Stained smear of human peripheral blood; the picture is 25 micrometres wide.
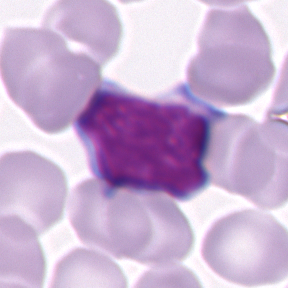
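Typical lymphocyte in a stained blood smear; notice first how its nucleus, a single unlobed mass about 12 by 9 micrometres, fills almost the whole cell. Now look at the chromatin: dark purple and dense, with a coarse, streaky texture. What cytoplasm you can see is pale blue, and a small pale blue tag of it projects from the upper right corner.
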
